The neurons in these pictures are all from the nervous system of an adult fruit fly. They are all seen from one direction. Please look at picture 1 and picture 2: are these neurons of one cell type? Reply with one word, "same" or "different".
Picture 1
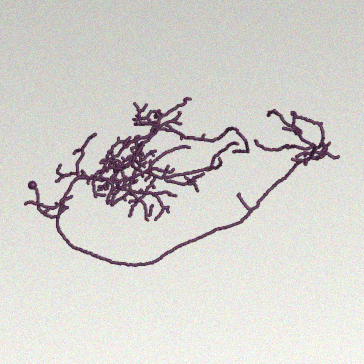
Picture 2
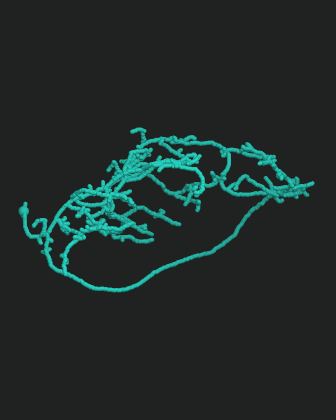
same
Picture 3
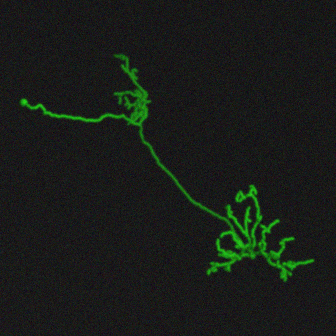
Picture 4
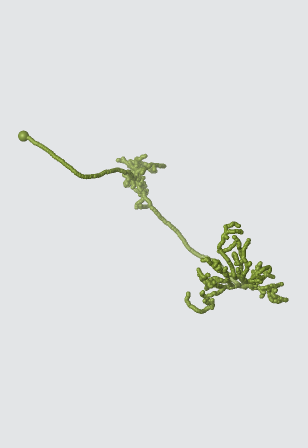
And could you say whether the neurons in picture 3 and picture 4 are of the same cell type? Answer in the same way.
same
